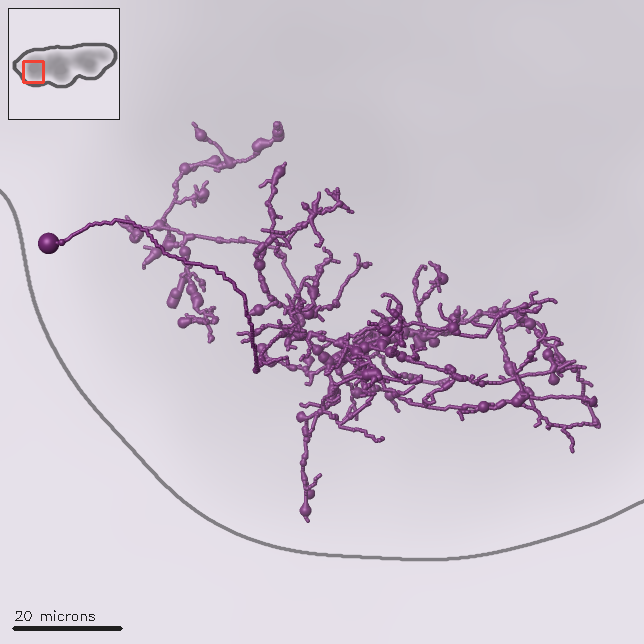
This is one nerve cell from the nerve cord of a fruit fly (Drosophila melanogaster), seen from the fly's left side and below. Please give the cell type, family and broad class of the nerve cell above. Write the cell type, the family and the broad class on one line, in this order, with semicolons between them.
IN13B069; hemilineage 13B; nerve-cord intrinsic neuron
